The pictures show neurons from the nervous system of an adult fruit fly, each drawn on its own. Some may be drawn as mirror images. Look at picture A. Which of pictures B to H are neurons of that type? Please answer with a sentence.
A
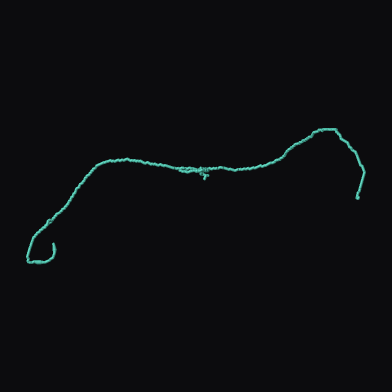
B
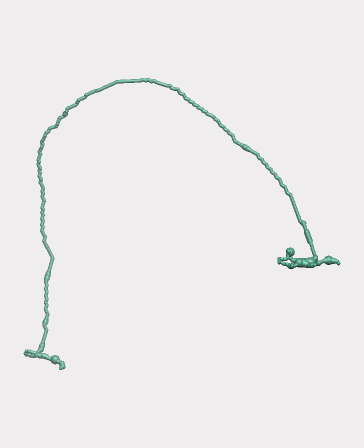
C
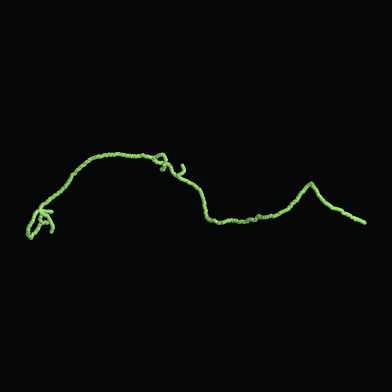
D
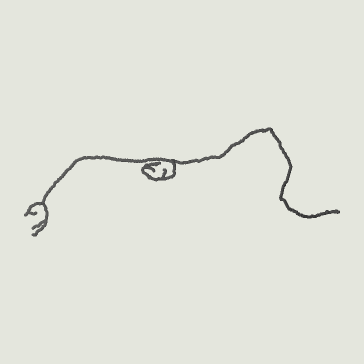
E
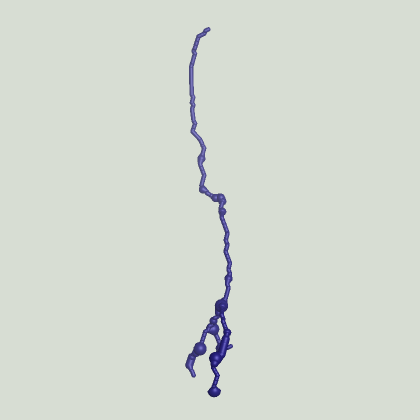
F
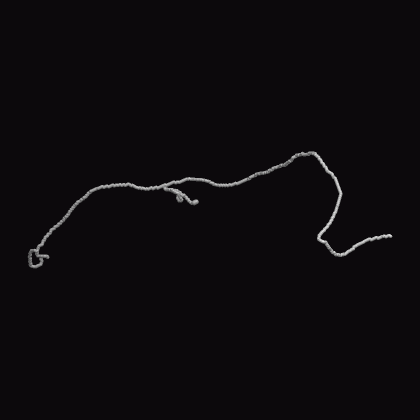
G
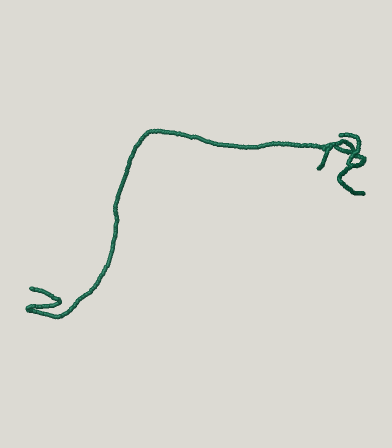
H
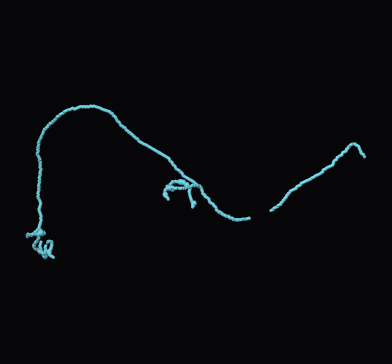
Picture C, picture D and picture F are of the same cell type.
